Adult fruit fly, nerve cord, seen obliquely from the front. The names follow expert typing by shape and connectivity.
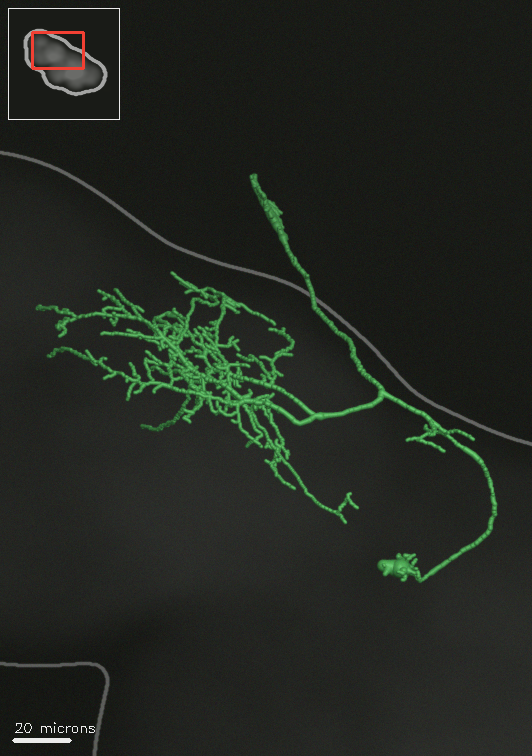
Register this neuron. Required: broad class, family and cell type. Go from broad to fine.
motor neuron of the nerve cord; MNxm; MNxm03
